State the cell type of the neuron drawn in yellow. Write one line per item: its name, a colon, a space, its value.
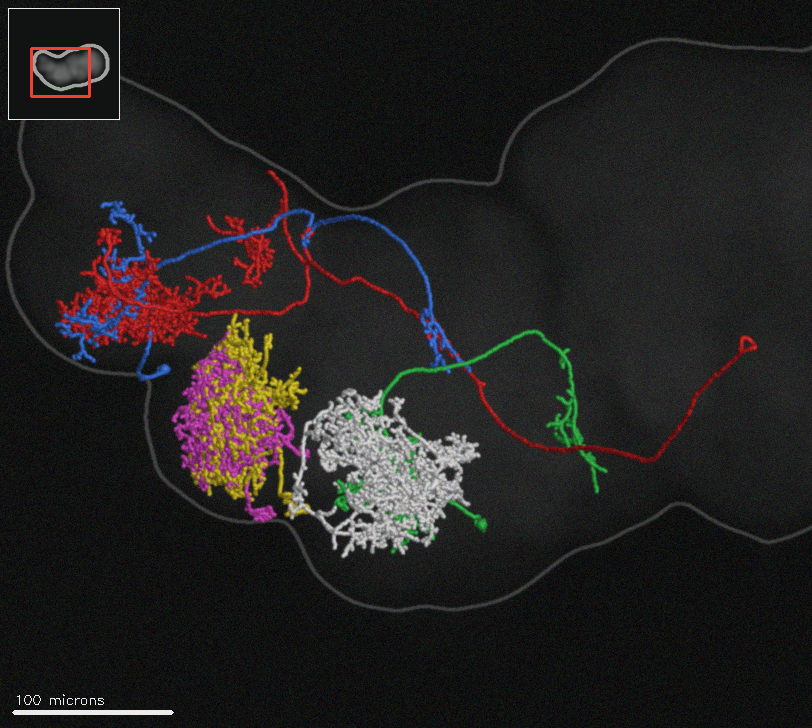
cell type: IN16B016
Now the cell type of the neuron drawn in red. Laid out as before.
cell type: AN18B003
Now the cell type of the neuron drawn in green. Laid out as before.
cell type: IN14B010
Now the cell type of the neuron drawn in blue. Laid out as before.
cell type: IN14B012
